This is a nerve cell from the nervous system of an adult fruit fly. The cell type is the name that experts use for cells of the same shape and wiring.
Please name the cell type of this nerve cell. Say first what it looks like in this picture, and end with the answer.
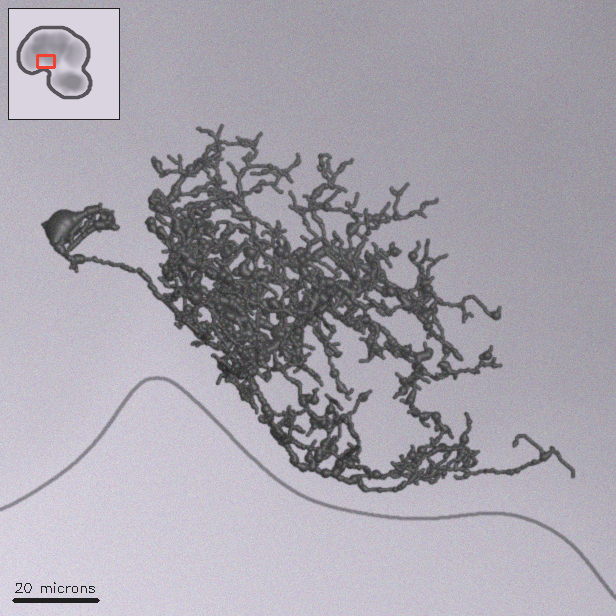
From left to right in the picture it spans about 130 microns. The picture shows more than a hundred branch ends. This is a central-brain intrinsic neuron. Its cell type is GNG140.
